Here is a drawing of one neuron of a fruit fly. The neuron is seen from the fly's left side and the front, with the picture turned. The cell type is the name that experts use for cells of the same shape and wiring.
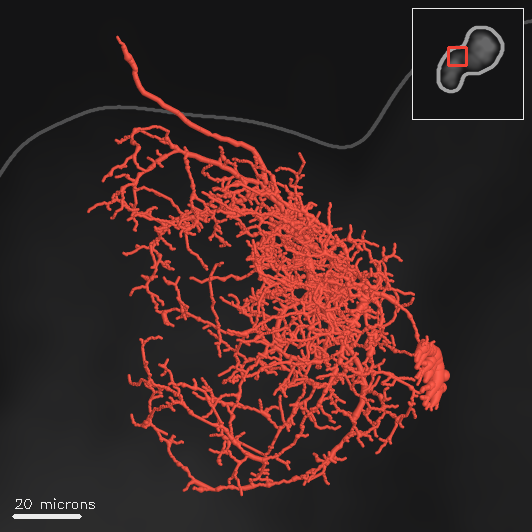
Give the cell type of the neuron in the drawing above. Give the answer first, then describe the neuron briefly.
Its cell type is Sternotrochanter MN. This is a motor neuron of the nerve cord. By the scale bar it is about 140 microns tall in this view. More than a hundred branch ends can be seen.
